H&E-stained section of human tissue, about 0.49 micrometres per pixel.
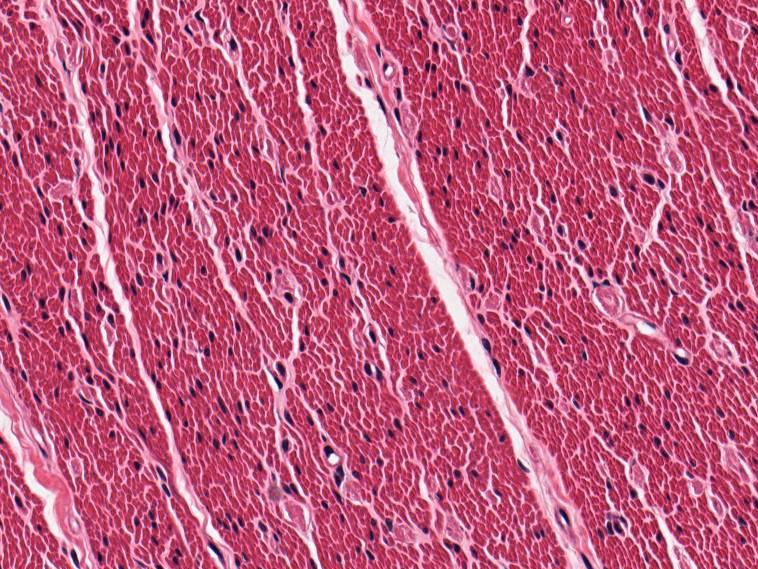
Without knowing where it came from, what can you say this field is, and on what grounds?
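Smooth muscle, I think: densely packed pink fibres fill the field in bundles running steeply from upper left to lower right. Thin pale strands and clefts, parallel to the fibres, split them into narrow bundles. The cytoplasm is a deep, uniform pink-red, and small dark purple oval nuclei are spread evenly throughout.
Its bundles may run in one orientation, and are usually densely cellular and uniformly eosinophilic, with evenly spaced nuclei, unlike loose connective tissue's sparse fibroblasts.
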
